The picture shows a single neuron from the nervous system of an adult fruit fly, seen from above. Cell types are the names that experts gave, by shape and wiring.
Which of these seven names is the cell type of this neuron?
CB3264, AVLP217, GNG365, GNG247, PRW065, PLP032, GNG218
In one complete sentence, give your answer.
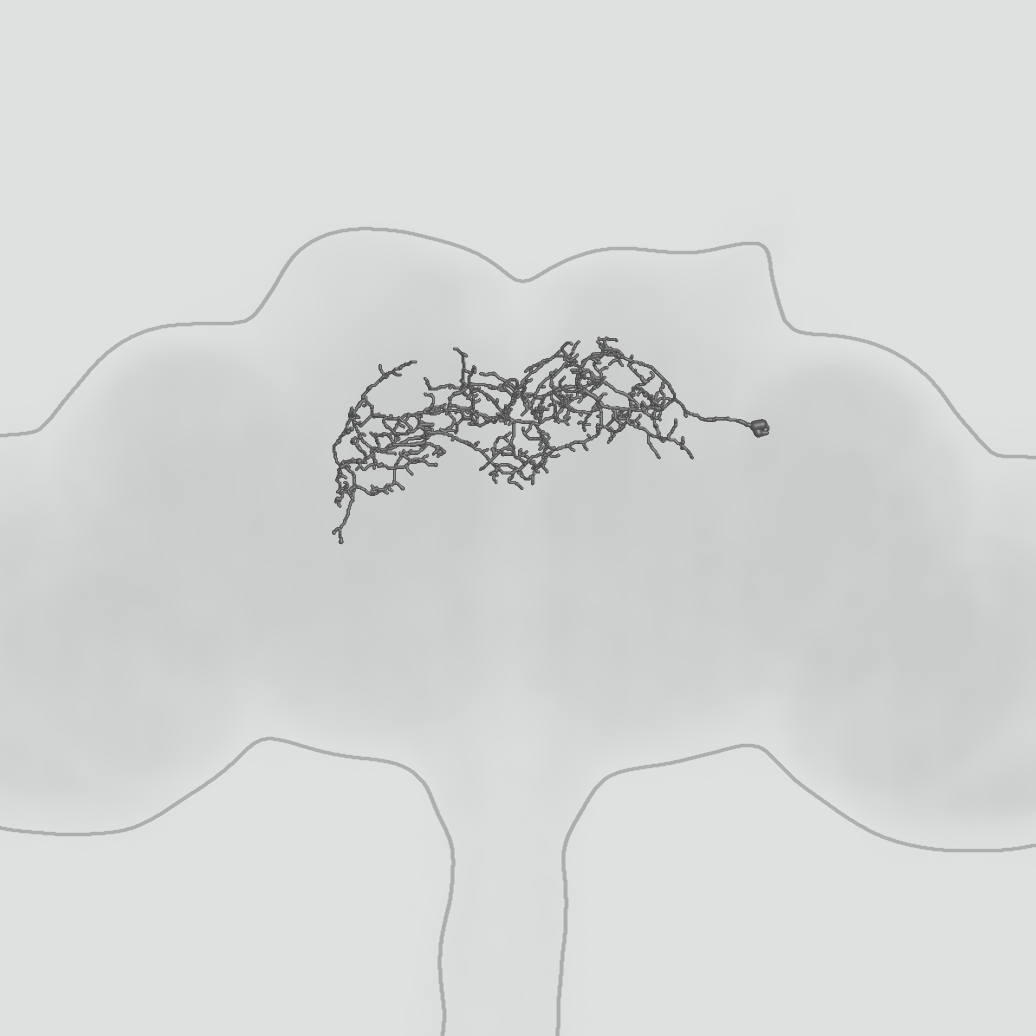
As its cell type, this neuron has GNG365.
